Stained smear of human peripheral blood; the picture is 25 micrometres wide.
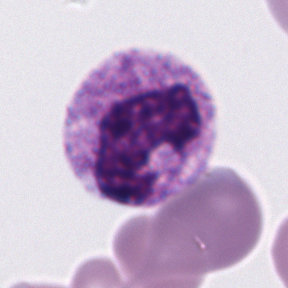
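Segmented neutrophil here, with a smooth, round outline. The nucleus is a single irregular, folded mass rather than separate lobes. Fine pinkish-violet granules fill the cytoplasm evenly, and there are no vacuoles.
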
